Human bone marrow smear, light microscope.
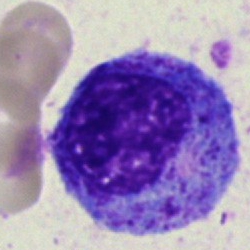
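Promyelocyte, the cell in the middle of this stained human bone marrow smear. Its outline is roughly round, and blue-stained cytoplasm forms a broad crescent on the lower right side of the nucleus, with purple granules scattered through it.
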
